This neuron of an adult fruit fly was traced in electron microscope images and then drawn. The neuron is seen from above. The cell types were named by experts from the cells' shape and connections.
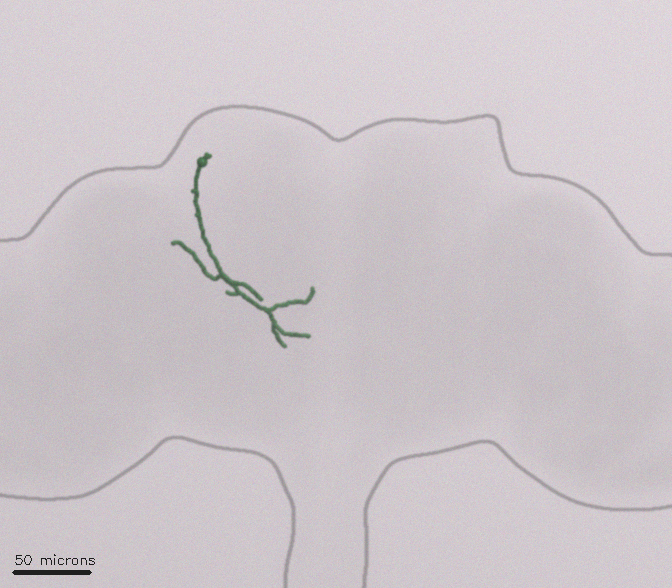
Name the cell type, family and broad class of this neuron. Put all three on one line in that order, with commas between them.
JO-FD1, class mechanosensory, sensory neuron entering the brain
